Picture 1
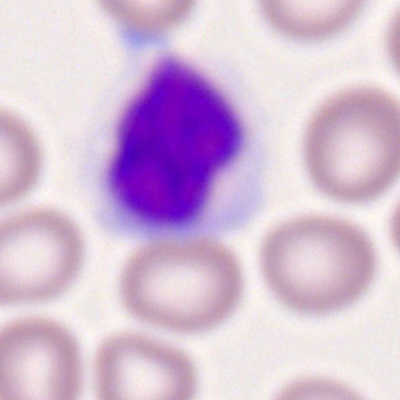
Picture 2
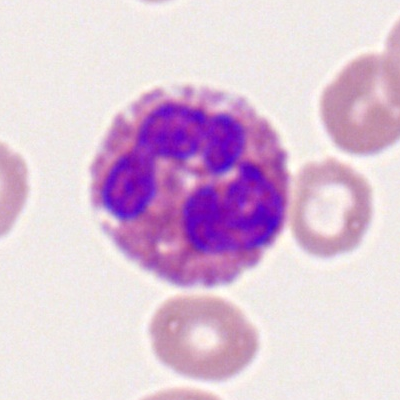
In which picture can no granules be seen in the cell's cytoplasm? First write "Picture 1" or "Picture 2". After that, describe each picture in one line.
Picture 1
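Picture 1: No granules can be seen in the cytoplasm.
Picture 2: Small pinkish-purple granules fill the cytoplasm throughout.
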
